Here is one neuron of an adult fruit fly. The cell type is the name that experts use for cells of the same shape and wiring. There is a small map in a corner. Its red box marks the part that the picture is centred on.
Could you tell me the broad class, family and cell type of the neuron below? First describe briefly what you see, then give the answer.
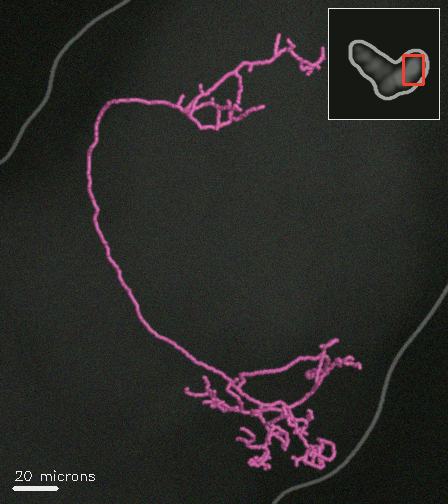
By the scale bar it is about 200 microns tall in this view. In this view it is taller than it is wide. This is a central-brain intrinsic neuron. Its family is hemilineage ALlv1. It is of cell type M_lvPNm31.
